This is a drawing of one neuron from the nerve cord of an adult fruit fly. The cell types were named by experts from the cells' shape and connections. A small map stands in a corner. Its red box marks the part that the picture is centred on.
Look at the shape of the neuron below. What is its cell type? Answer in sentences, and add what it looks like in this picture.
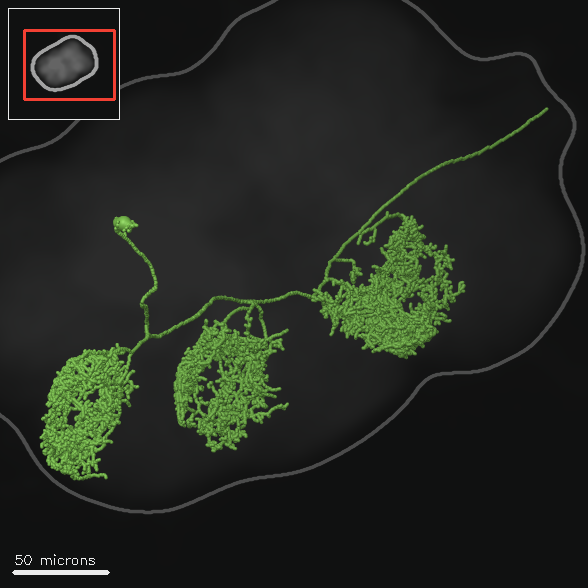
The cell type is AN05B009. Its broad class is ascending neuron. From left to right in the picture it spans about 250 microns. Dozens of branch ends can be seen.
